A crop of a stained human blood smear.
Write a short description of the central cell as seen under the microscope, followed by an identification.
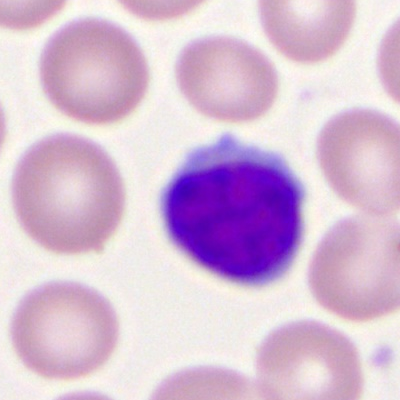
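Almost the whole cell is nucleus. What cytoplasm there is looks scant and pale blue, showing mainly as a thin rim along the top edge. There is also a small bulge projecting from the top of the cell. I'd call this a lymphocyte.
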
